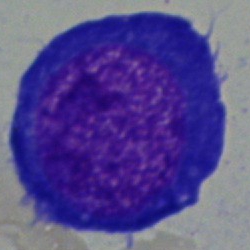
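Proerythroblast at the centre. Outline: roughly round, with small pointed projections sticking out from the upper right edge. Chromatin: finely speckled, not coarsely clumped. Cytoplasm: stained a deep blue.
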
